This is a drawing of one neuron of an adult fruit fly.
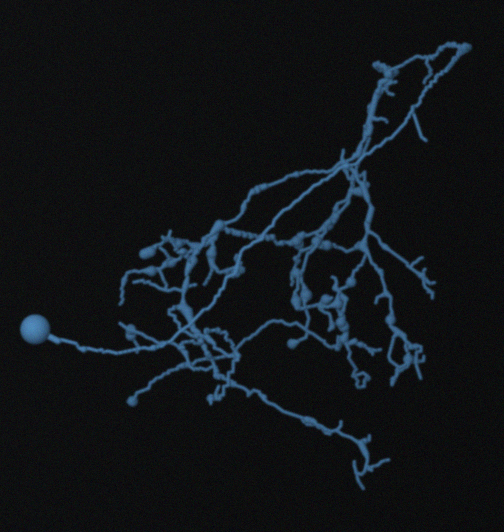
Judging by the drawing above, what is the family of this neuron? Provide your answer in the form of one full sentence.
It is the family hemilineage SLPpl3 to which this neuron belongs.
